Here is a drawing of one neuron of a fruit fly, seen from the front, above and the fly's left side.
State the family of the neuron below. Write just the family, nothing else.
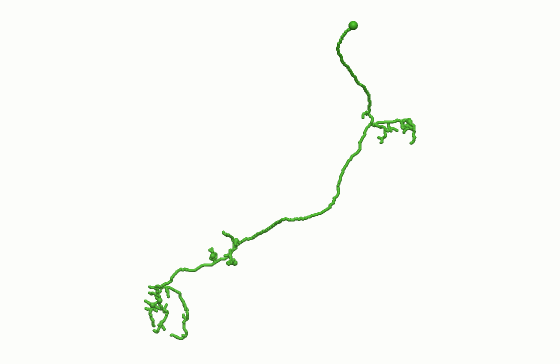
class CX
